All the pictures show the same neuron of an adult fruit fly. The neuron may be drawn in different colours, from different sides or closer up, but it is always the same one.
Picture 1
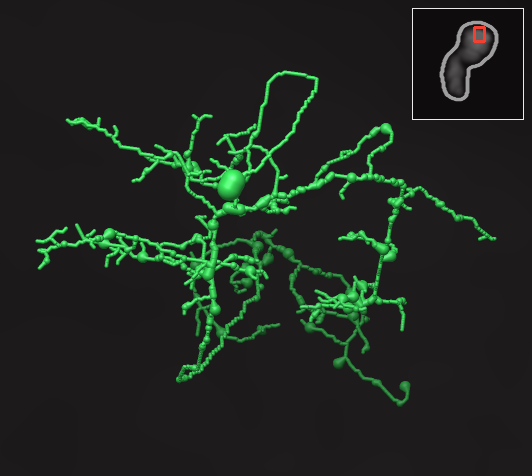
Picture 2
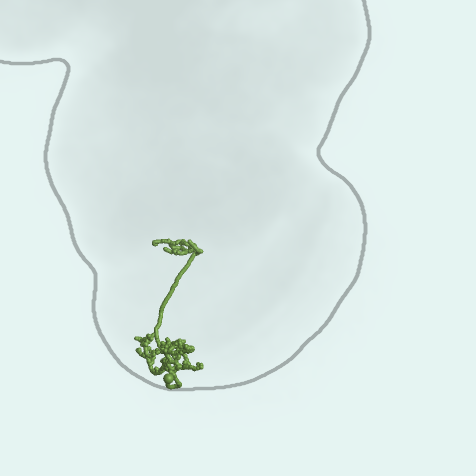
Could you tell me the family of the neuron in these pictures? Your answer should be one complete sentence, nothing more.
It is Tm that names the family of this neuron.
